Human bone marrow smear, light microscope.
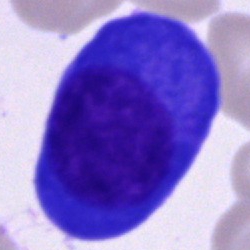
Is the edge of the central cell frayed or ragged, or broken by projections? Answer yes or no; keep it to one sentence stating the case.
No, the border of this cell is smooth instead of ragged.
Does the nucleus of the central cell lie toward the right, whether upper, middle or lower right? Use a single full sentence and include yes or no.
No, the nucleus of this cell lies toward the left instead.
